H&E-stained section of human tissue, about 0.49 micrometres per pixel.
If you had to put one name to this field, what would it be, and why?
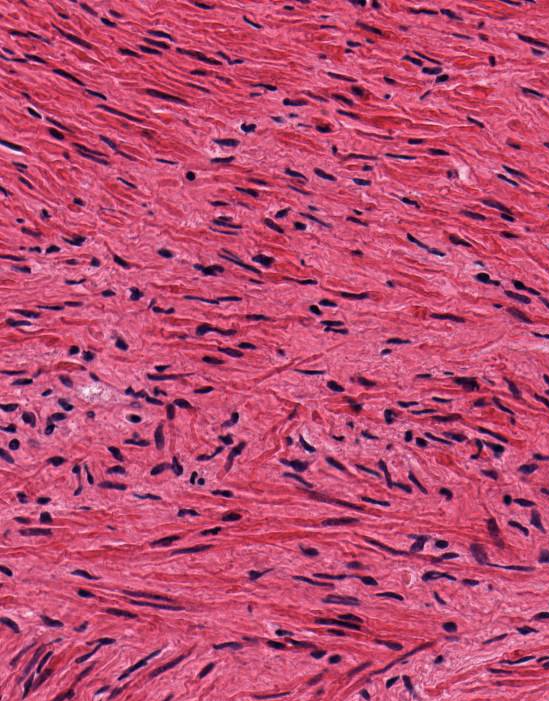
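The field mainly shows fibromuscular stroma. Densely packed spindle-cell tissue fills the whole field, without discrete units or compartments. The dark purple nuclei are elongated and spindle-shaped and lie scattered throughout. Between the nuclei the material is strongly pink and finely fibrillary, with slightly wavy strands. No epithelium or glands are present.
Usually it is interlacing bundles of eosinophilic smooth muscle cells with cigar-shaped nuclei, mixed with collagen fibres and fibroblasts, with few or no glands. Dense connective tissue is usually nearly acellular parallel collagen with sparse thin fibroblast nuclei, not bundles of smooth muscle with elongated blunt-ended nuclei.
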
